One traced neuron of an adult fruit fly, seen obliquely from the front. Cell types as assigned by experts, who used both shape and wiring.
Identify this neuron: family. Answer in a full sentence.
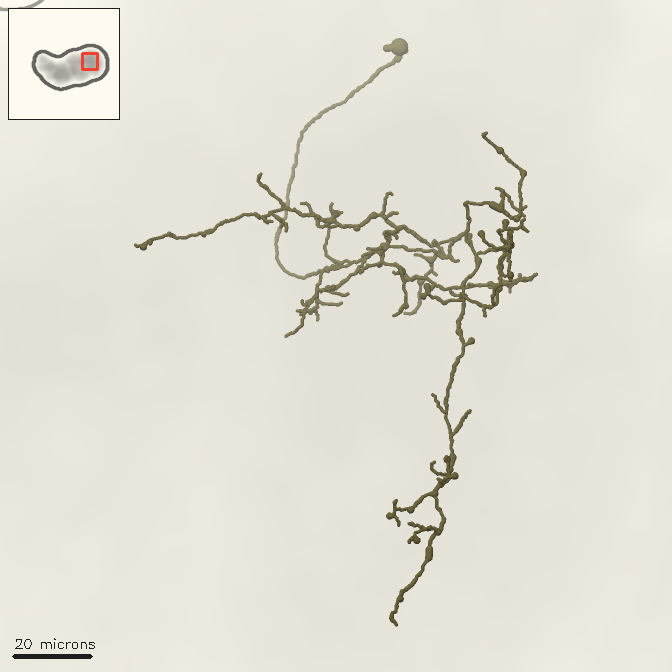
The family is hemilineage VLPp&l1_anterior.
